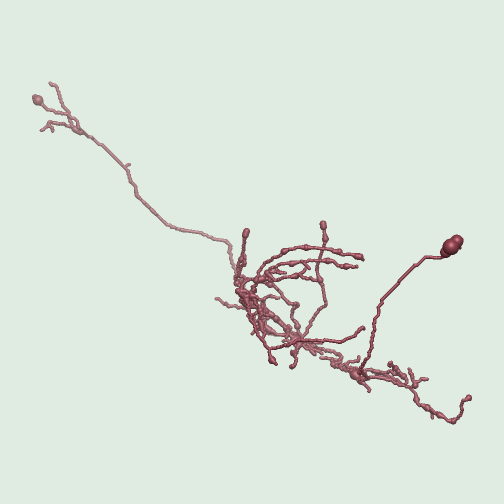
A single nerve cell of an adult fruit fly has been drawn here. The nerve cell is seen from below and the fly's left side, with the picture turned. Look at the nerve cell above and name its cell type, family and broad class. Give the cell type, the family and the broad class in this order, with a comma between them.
v2LNX01, hemilineage ALv2, central-brain intrinsic neuron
